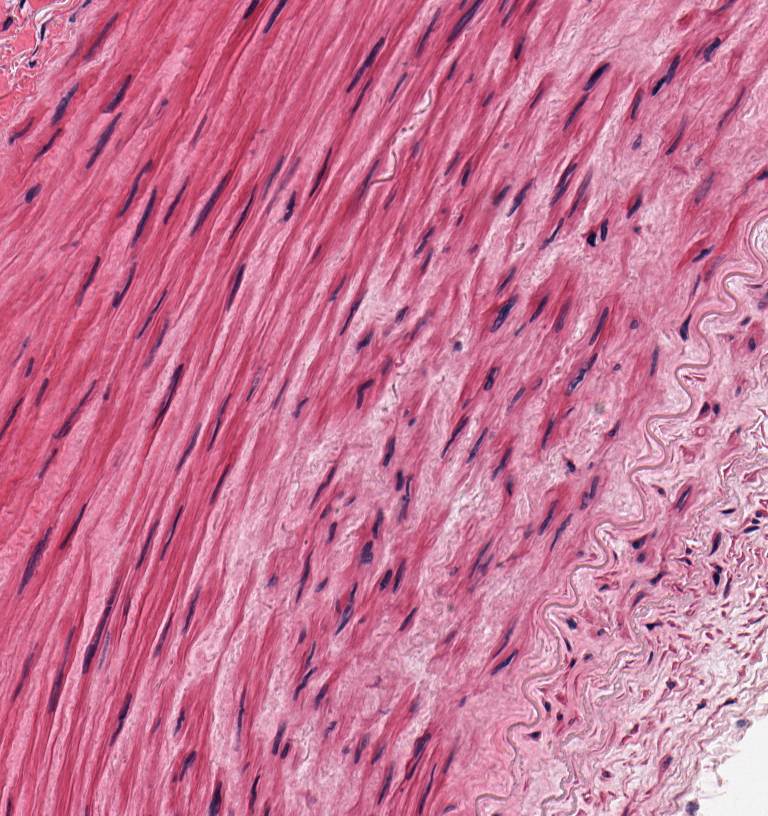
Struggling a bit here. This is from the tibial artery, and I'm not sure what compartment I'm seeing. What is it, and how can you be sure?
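What you're looking at is the tunica media. Notice the muscle nuclei: elongated, cigar-shaped and dark blue-purple.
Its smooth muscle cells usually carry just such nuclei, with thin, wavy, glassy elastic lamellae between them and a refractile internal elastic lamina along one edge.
Now trace the thin, glassy pink band with its regular wavy outline down the right side. Beyond it, at lower right, lies loose tissue with small scattered nuclei and fine wavy fibres.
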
